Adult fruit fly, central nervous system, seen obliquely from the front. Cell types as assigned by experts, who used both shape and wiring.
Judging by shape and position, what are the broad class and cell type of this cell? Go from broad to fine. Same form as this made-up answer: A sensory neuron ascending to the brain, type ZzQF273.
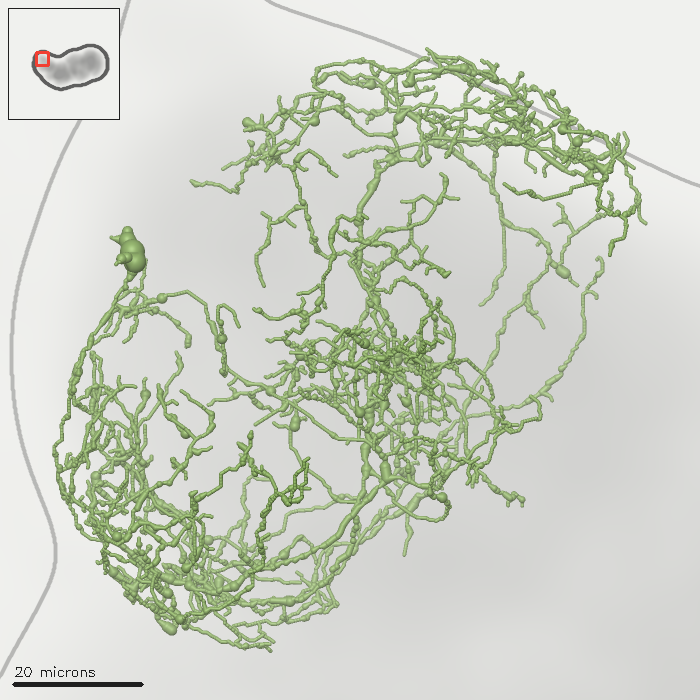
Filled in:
A nerve-cord intrinsic neuron, type INXXX293.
